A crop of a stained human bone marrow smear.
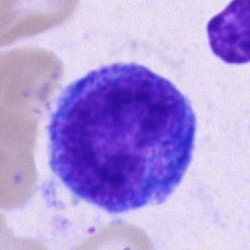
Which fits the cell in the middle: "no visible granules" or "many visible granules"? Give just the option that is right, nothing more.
No visible granules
